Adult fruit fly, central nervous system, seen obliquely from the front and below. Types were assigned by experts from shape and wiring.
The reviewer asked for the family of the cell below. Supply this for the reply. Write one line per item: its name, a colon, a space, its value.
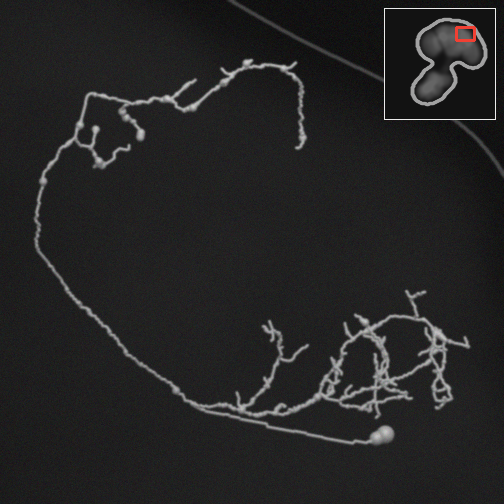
family: hemilineage DL2_dorsal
